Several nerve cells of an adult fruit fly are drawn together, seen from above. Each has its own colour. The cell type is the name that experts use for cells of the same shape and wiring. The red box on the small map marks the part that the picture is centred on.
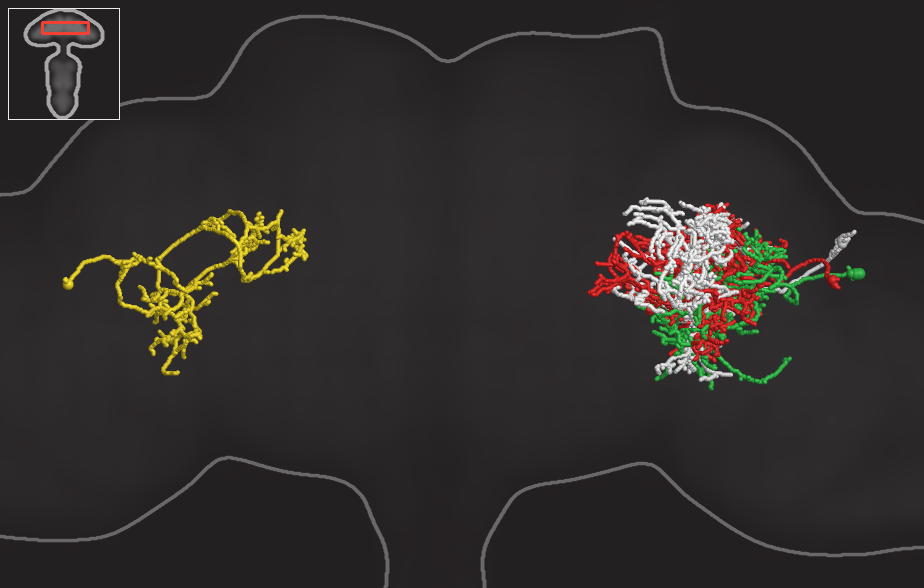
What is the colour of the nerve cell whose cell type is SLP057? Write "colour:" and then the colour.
colour: red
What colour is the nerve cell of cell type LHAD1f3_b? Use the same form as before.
colour: yellow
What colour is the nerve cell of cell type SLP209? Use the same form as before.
colour: white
